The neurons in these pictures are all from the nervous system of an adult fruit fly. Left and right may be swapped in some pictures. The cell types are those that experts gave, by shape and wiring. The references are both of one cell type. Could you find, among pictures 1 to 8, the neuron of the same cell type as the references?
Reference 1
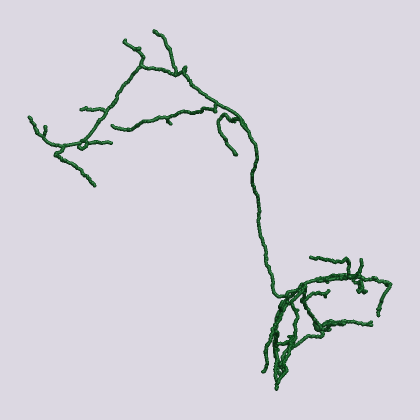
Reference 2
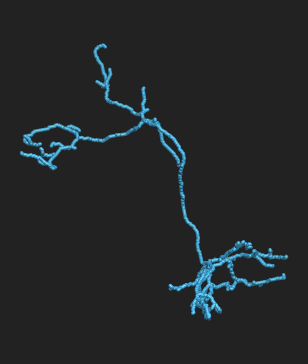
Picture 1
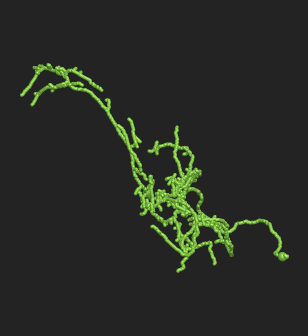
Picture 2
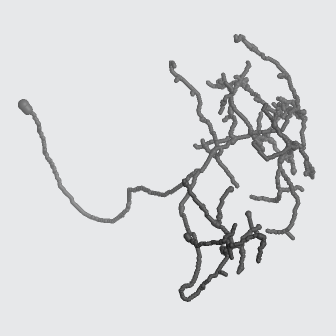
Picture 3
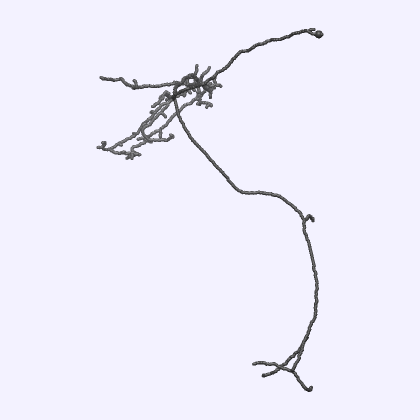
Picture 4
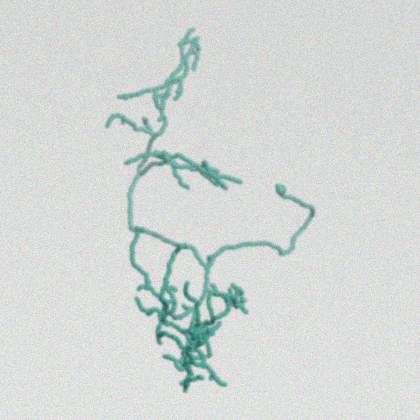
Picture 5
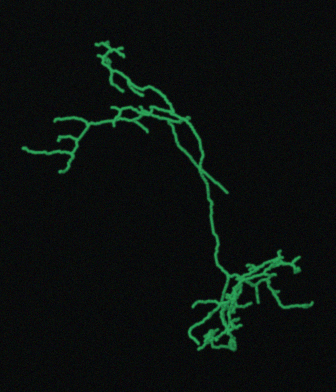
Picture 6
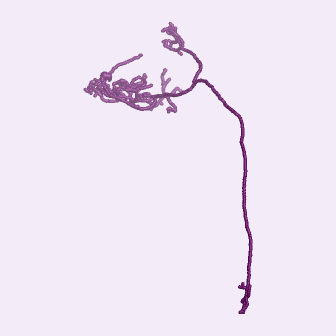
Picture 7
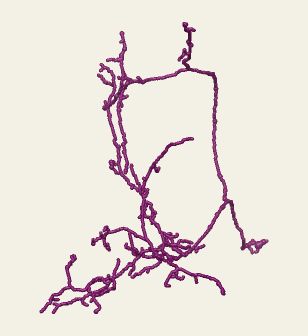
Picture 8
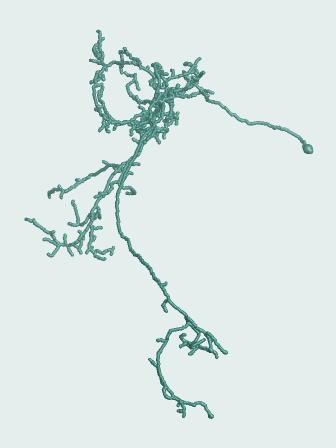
5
